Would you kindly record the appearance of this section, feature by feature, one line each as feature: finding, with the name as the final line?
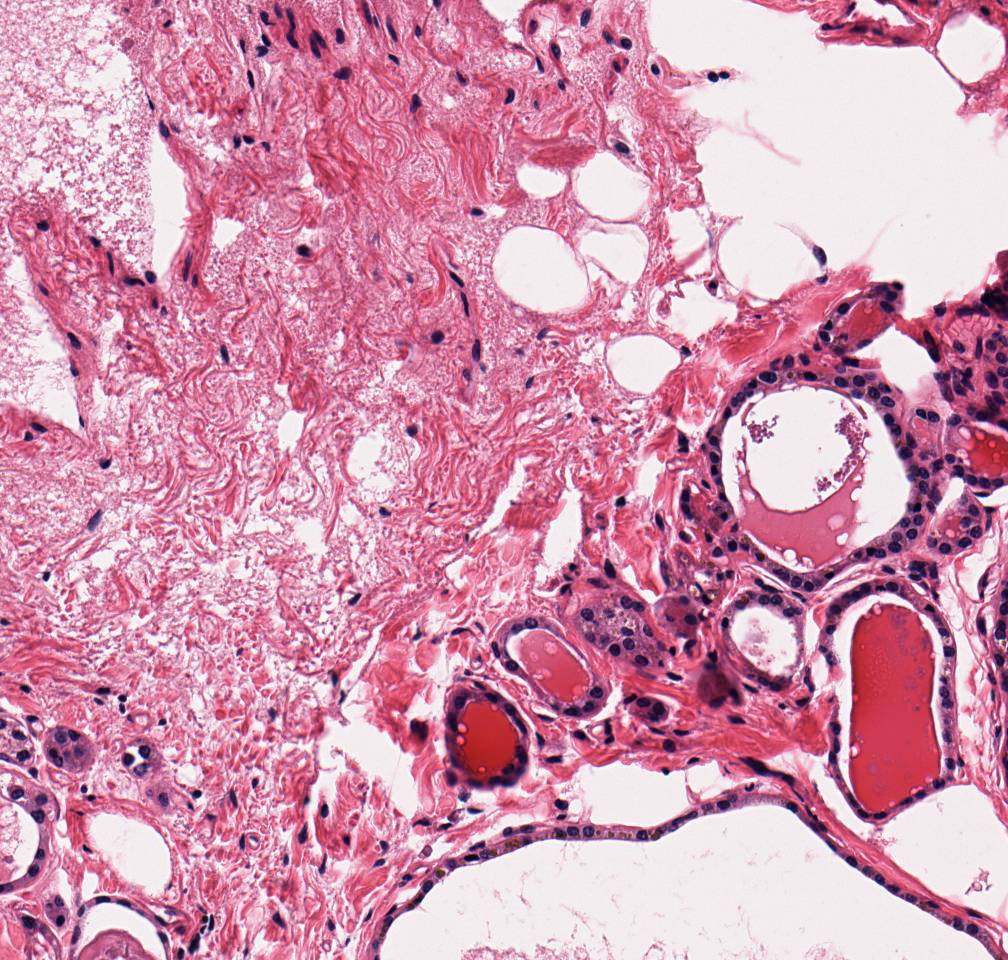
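Layout: loose fibrous stroma left and upper, small round epithelial units along right and lower right
Lining: single layer of cuboidal cells, round dark nuclei
Contents: homogeneous deep red-pink material filling most of the lumen in several units
Between fibres: pale, finely granular pink material, left half
Name: thyroid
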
